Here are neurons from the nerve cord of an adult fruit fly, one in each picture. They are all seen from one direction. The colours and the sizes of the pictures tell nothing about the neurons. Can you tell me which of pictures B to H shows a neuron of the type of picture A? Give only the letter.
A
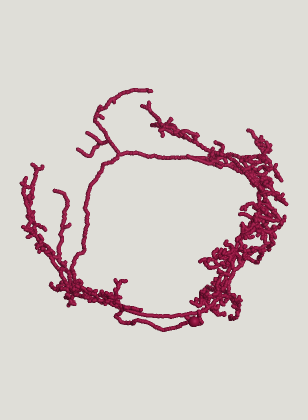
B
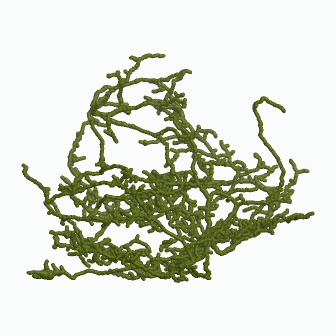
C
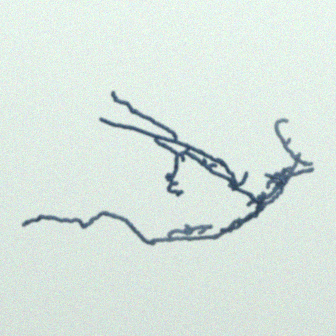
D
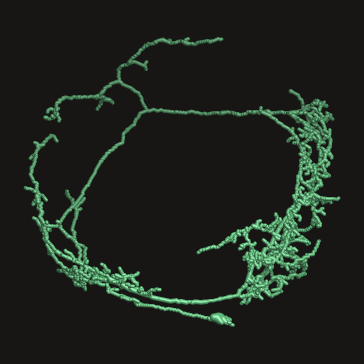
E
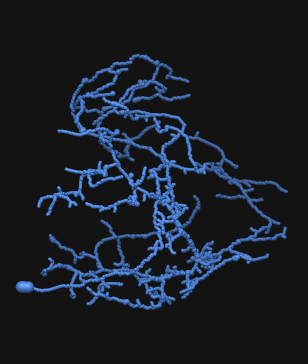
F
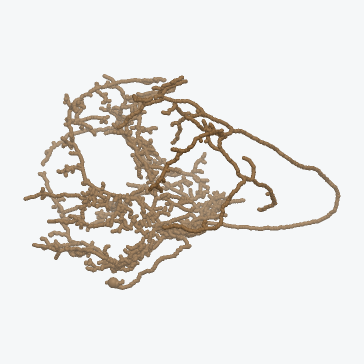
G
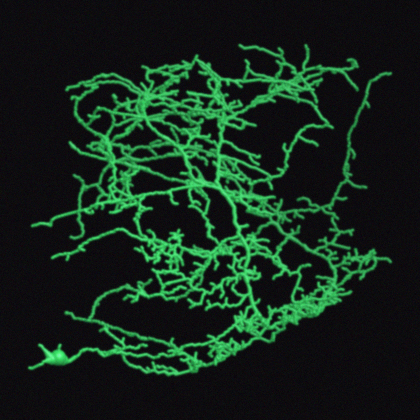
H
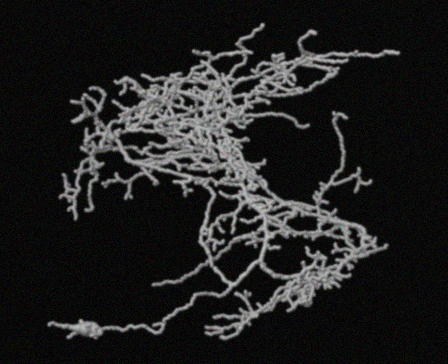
D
